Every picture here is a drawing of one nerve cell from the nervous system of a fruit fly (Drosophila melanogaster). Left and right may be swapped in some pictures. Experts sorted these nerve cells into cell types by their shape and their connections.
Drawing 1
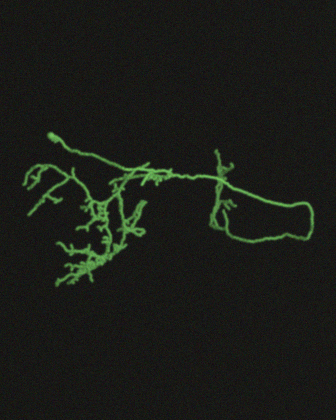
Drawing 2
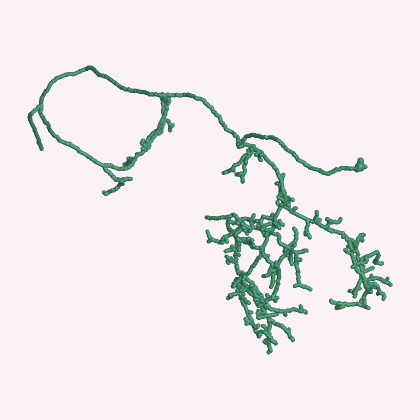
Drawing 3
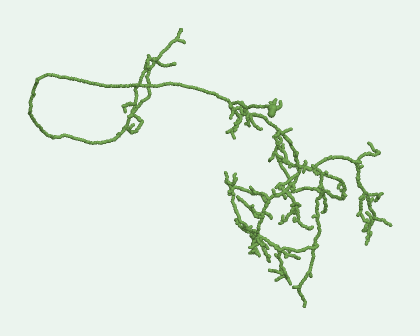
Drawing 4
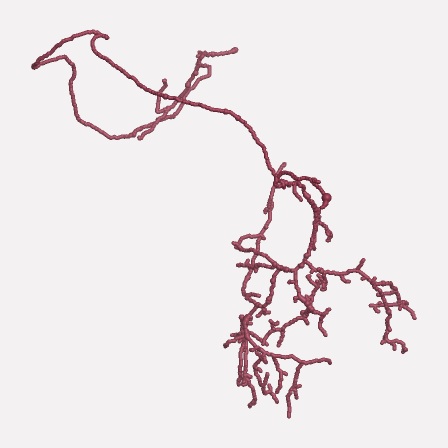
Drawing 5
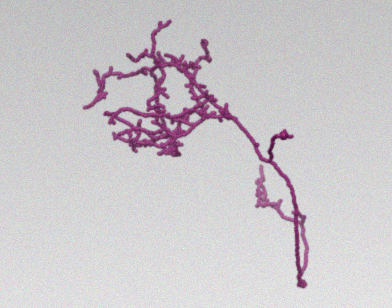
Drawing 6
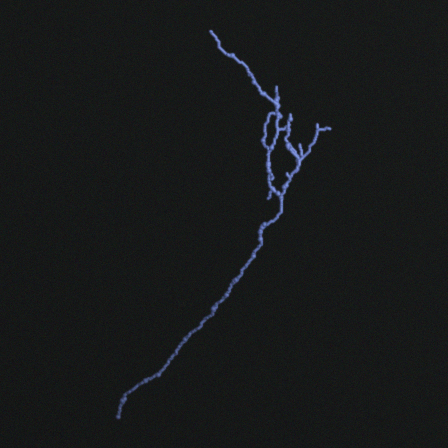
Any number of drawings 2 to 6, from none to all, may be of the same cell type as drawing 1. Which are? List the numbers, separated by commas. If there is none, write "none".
2, 3, 4, 5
